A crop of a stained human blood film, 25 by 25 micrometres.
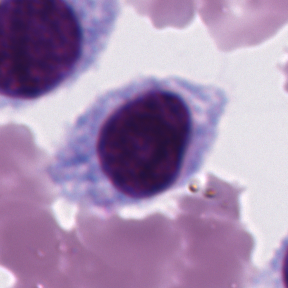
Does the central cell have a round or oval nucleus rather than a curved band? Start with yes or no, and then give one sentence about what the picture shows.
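Yes. The nucleus is oval with a smooth, unindented contour.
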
